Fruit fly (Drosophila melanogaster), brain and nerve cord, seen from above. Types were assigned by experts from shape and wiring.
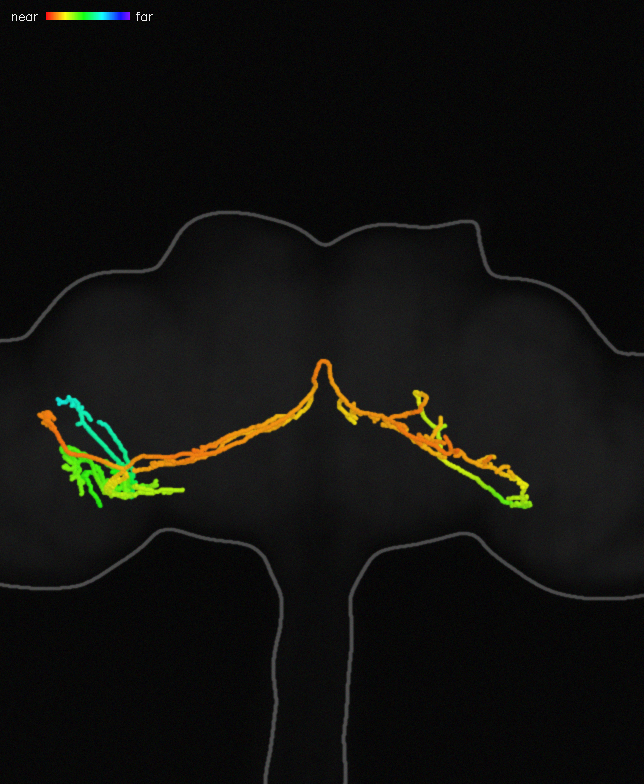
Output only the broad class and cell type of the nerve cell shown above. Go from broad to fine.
central-brain intrinsic neuron; aMe13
